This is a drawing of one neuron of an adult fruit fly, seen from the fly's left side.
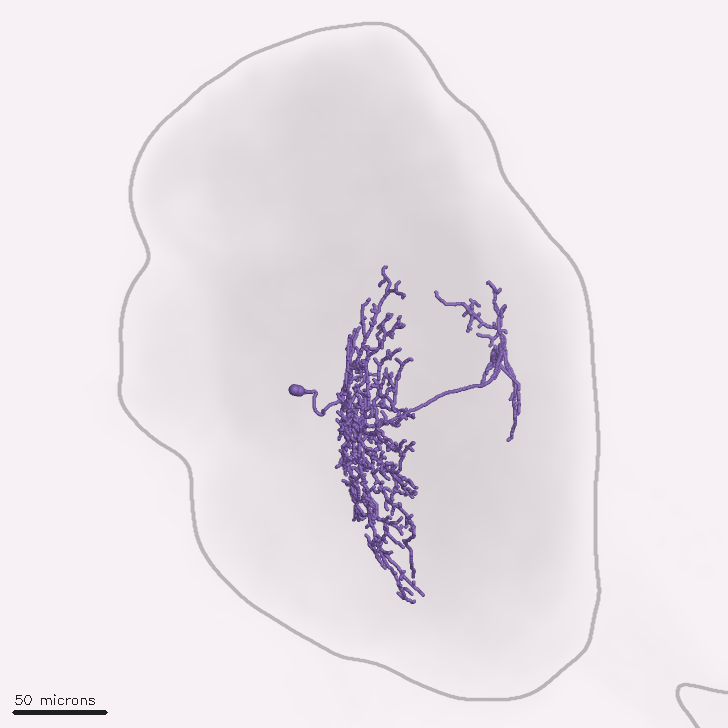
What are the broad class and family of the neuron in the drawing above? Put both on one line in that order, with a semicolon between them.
visual projection neuron; MeVP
